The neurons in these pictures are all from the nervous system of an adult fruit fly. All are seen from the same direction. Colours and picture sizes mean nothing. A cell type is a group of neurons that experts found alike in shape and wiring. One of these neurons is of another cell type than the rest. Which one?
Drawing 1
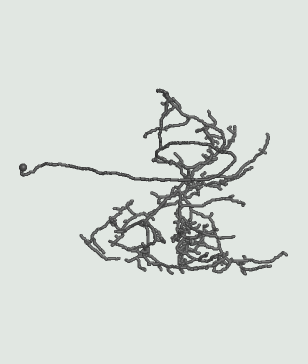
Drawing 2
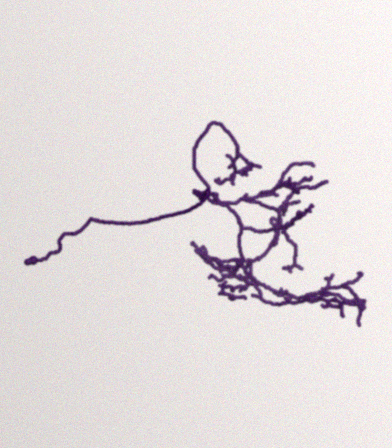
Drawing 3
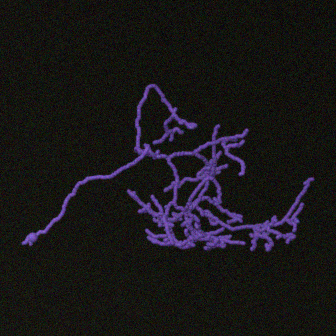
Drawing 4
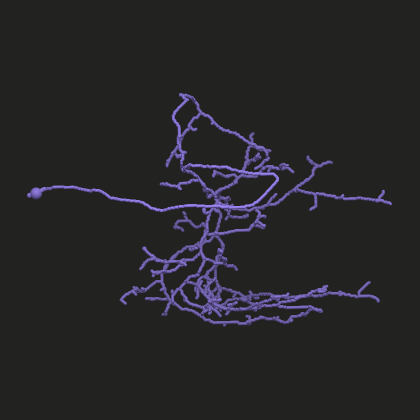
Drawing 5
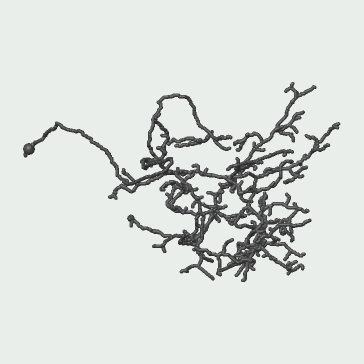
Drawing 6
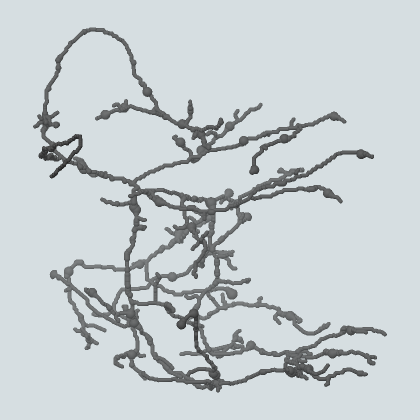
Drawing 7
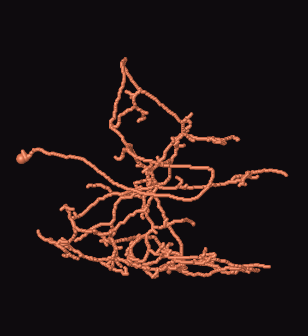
Drawing 5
